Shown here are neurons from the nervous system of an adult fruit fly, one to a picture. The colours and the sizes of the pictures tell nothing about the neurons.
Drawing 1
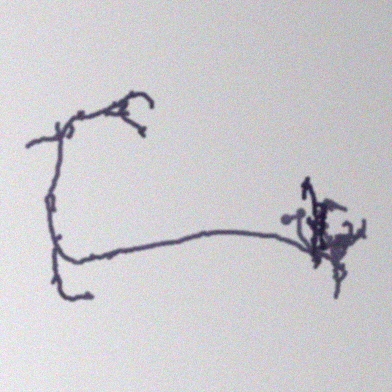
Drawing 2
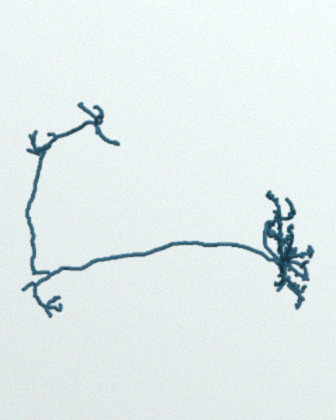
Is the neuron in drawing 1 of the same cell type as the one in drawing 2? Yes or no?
yes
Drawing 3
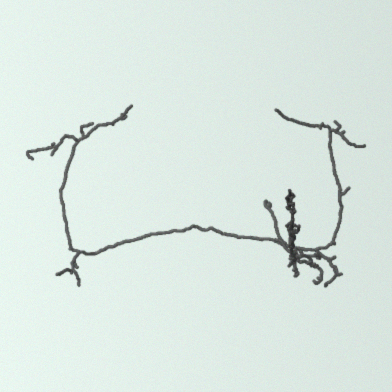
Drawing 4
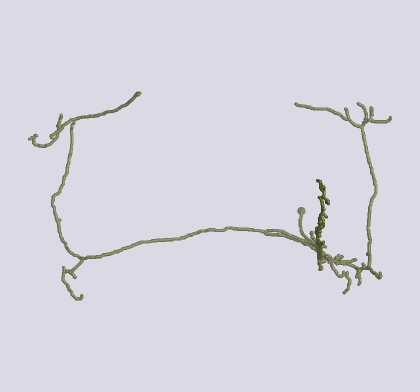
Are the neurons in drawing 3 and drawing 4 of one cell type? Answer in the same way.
yes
